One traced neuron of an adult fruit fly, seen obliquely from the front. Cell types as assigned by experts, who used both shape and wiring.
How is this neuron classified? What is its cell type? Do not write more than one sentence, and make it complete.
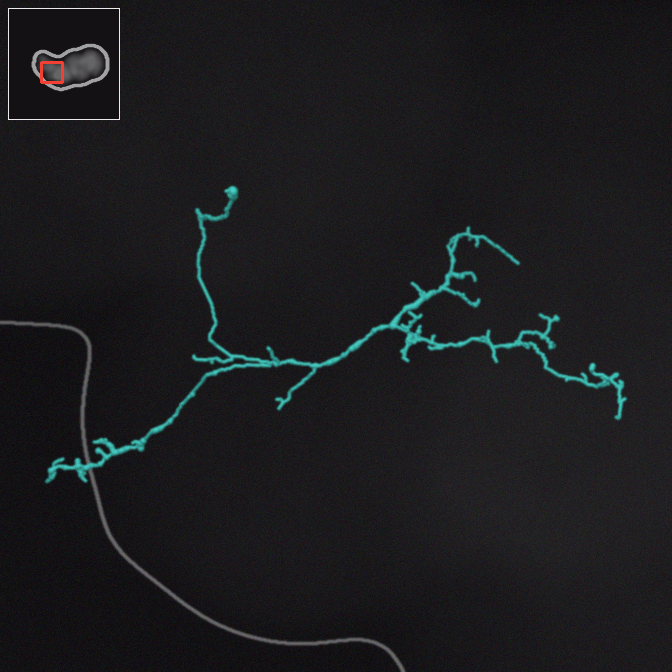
This neuron is included in the cell type IN19A105.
